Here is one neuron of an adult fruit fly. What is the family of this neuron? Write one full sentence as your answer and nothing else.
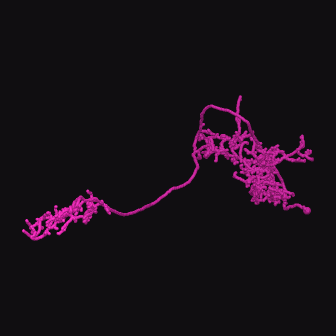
The family of the neuron is DNg.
